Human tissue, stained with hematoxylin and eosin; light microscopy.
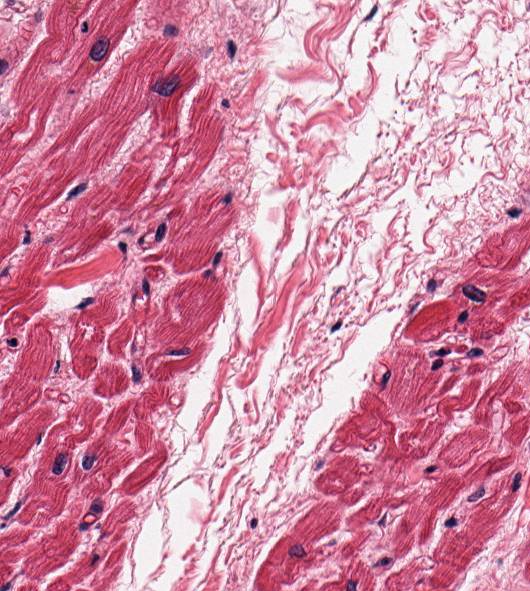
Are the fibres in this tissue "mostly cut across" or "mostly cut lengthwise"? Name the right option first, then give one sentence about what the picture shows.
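Mostly cut lengthwise. Most muscle fibres are cut lengthwise or obliquely, with only a few cut across.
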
